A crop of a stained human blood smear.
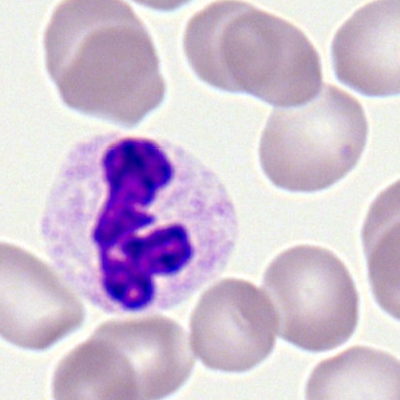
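Segmented neutrophil at the centre of a stained human blood smear, light microscope. Its chromatin is dark purple and coarsely clumped, and no nucleoli are visible in the nucleus. Fine, faint lilac granules occupy the cytoplasm, in which no vacuoles are seen.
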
